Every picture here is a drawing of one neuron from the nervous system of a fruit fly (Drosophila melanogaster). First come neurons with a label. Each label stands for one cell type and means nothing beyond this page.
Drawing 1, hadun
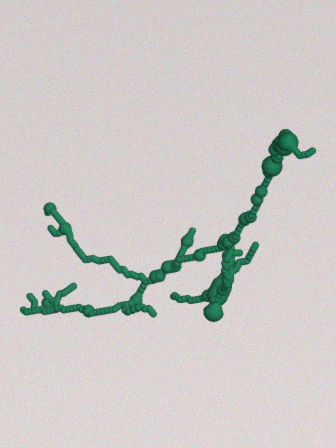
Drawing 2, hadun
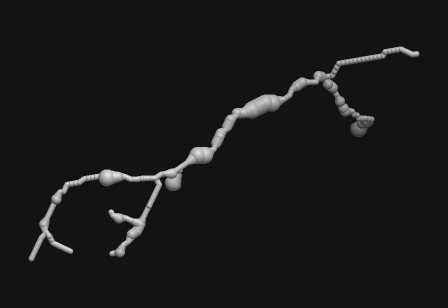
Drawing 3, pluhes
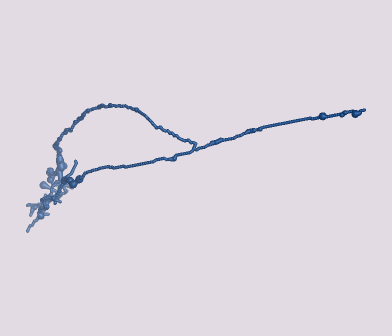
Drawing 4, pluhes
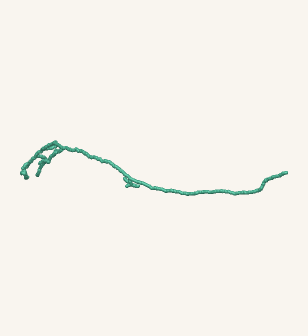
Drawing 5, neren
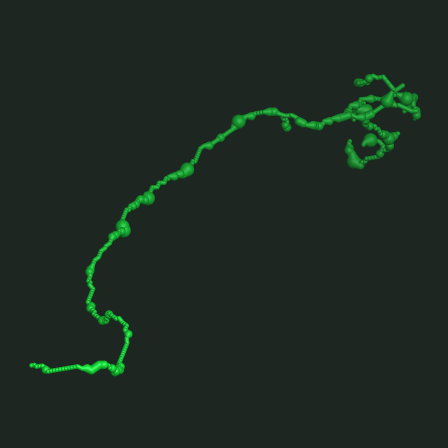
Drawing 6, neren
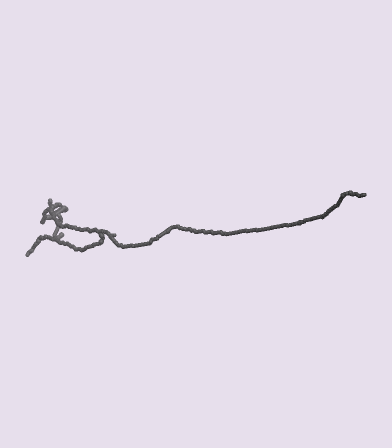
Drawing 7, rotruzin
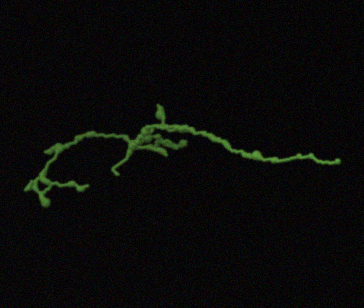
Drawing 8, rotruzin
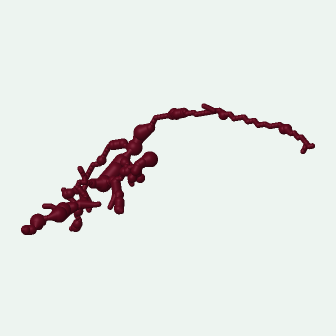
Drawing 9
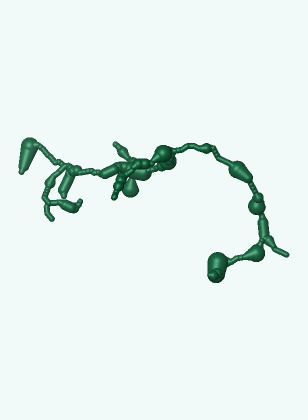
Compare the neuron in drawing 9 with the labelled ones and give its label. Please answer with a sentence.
It belongs to rotruzin.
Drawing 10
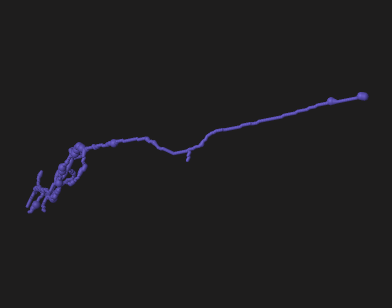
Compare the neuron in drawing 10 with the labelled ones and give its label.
It belongs to pluhes.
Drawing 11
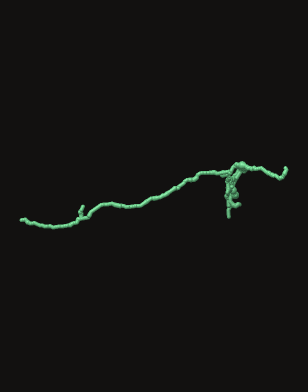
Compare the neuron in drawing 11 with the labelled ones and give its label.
It belongs to hadun.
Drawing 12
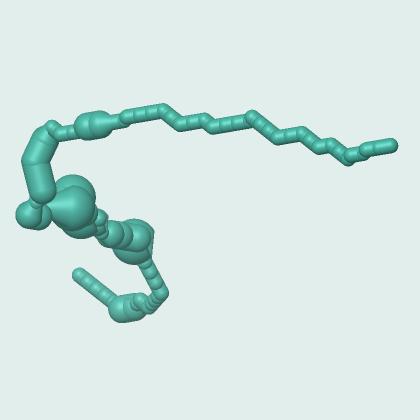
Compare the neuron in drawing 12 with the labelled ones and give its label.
It belongs to hadun.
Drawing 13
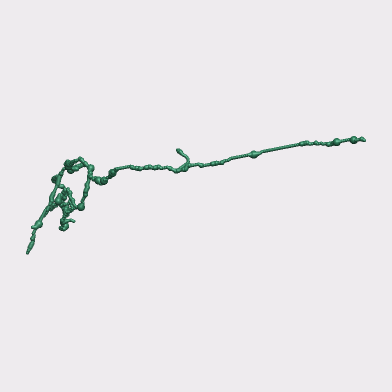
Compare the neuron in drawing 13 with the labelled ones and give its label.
It belongs to neren.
